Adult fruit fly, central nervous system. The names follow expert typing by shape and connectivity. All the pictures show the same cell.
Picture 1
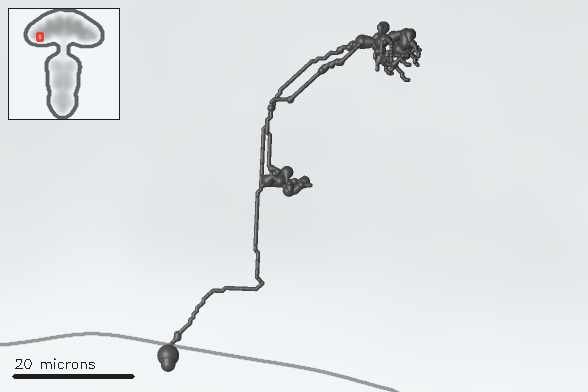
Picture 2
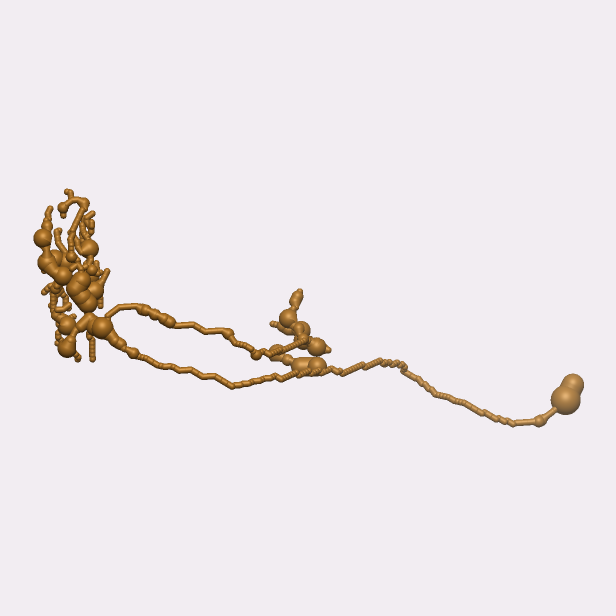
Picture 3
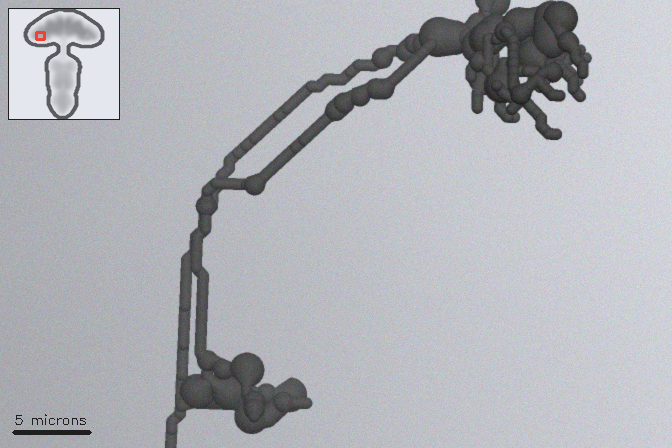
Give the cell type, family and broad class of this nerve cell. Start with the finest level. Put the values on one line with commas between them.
T5b, T, optic-lobe intrinsic neuron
